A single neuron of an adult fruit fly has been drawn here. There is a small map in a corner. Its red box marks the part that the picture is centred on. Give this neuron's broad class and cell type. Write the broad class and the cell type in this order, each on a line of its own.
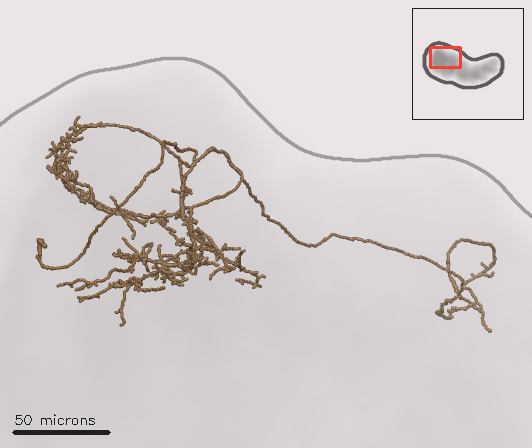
central-brain intrinsic neuron
CL136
